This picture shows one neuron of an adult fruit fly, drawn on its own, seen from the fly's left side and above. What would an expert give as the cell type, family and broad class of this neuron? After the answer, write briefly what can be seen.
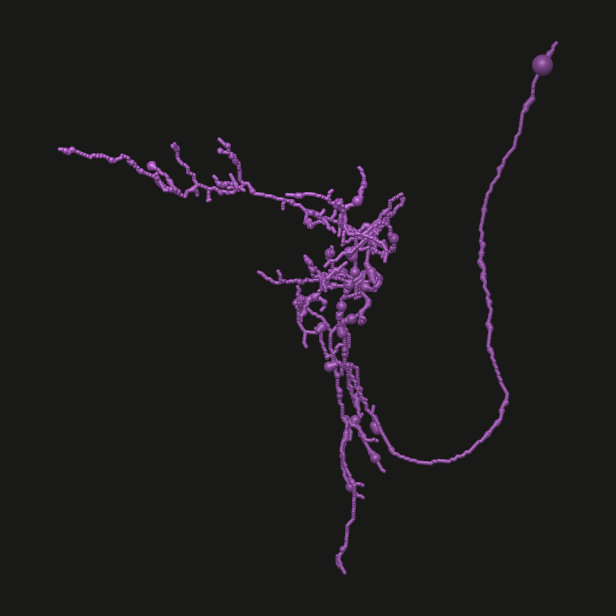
The cell type is CB2922. The family is hemilineage VPNp&v1_posterior. It is a central-brain intrinsic neuron. Its cell body lies at the upper right of the picture. Dozens of branch ends can be seen.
